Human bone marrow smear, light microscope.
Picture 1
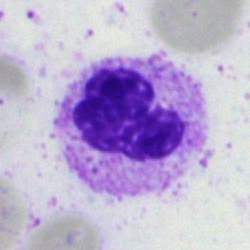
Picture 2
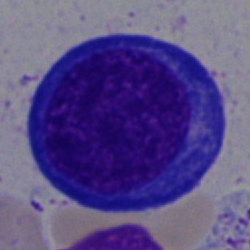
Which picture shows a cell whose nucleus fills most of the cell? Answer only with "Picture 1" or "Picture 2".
Picture 2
